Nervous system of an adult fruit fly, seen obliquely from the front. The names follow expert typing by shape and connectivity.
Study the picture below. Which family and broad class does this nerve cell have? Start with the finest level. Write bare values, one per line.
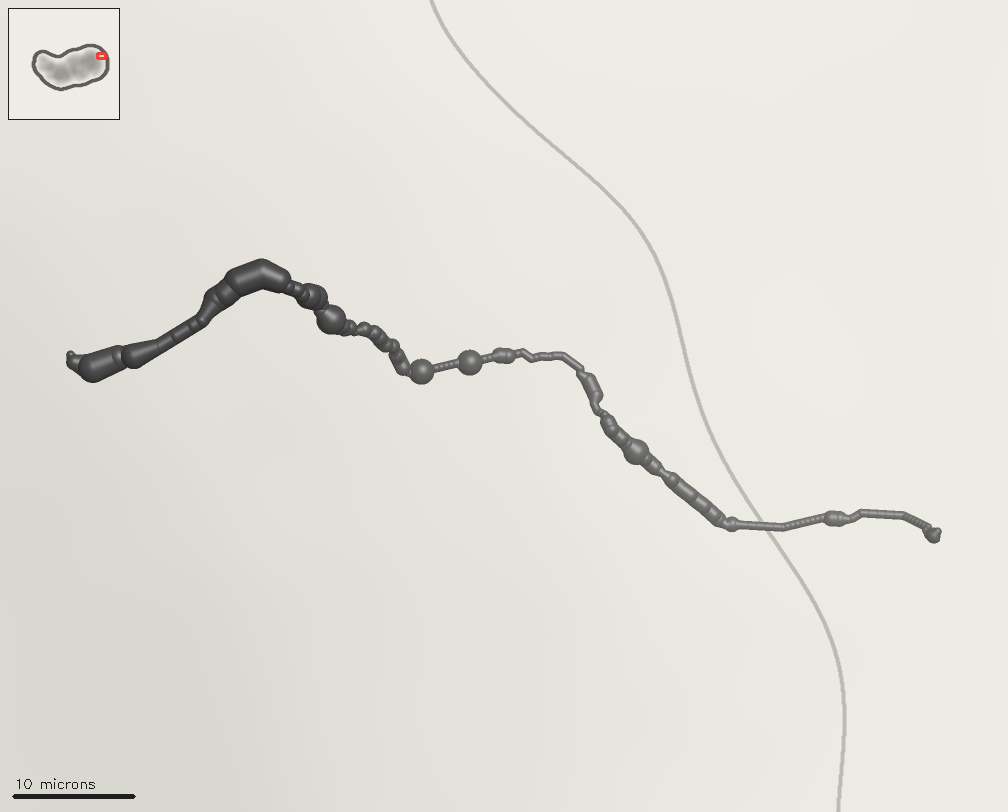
class visual
photoreceptor or other optic-lobe sensory neuron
